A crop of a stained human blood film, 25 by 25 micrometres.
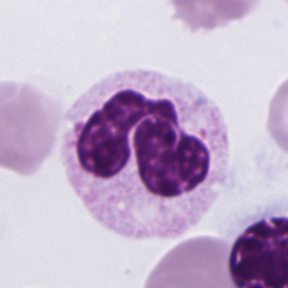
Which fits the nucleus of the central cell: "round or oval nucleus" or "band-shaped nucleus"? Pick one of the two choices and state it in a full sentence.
There is a curved, band-shaped nucleus without separate lobes in this cell.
